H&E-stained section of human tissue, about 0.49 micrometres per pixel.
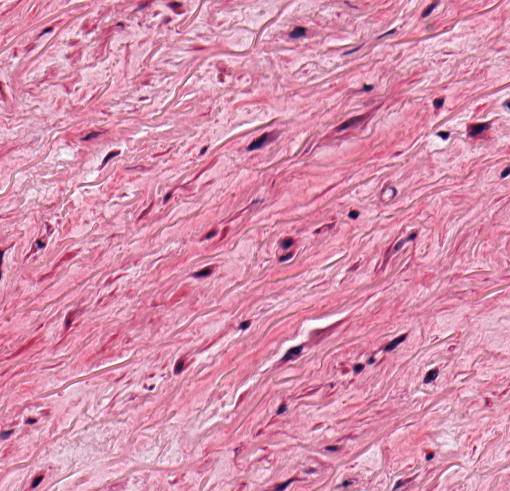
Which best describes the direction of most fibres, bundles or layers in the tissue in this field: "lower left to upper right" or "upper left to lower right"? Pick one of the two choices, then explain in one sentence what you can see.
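Lower left to upper right. Wavy fibre bundles run mostly diagonally from lower left to upper right.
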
